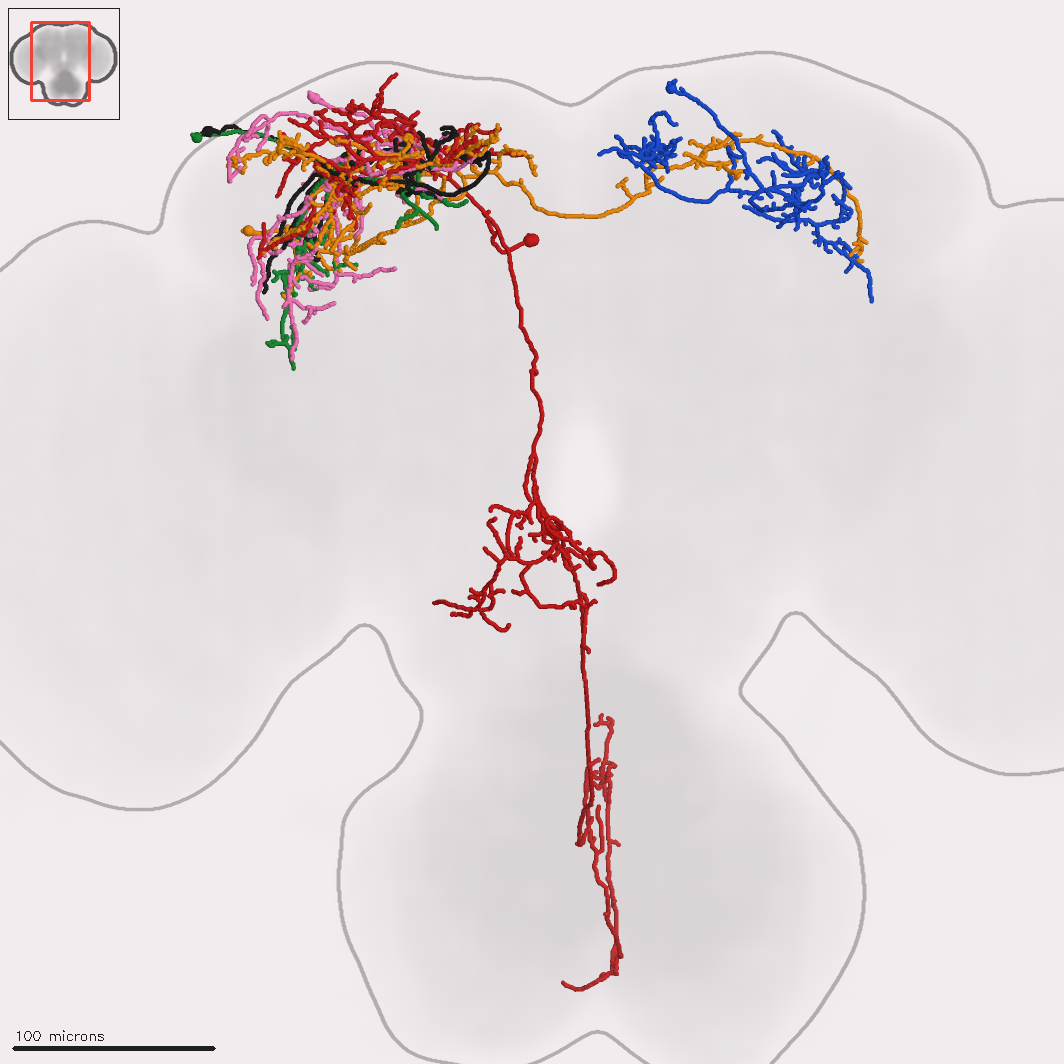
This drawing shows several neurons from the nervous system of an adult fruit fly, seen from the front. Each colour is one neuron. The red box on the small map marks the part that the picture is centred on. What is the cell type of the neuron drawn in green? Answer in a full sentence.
The cell type is SLP267.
